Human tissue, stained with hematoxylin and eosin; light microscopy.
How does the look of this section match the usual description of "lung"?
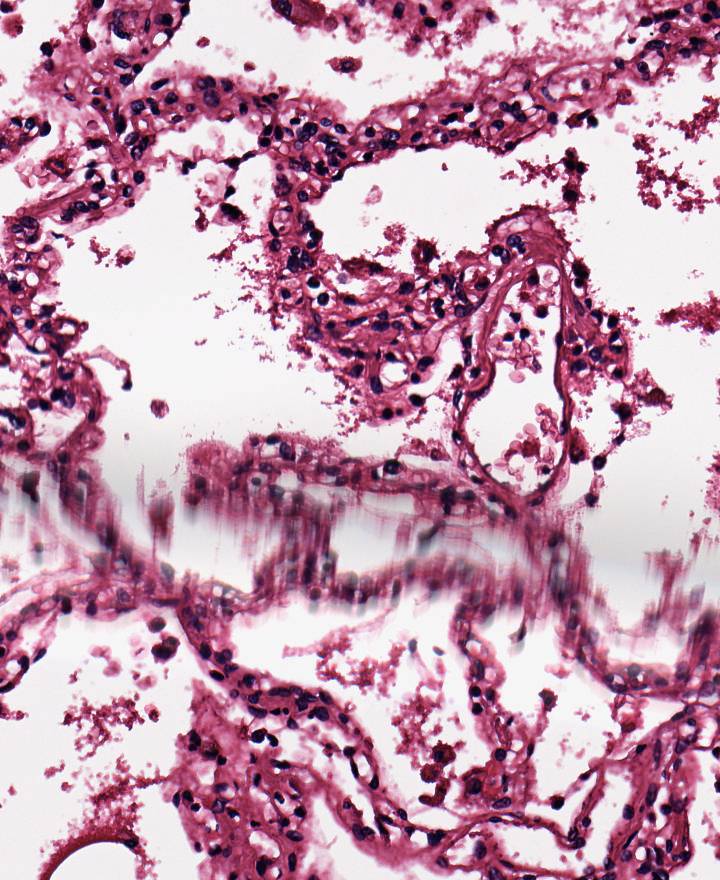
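This section is lung.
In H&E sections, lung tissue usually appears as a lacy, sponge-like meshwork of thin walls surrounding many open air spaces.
That agrees with the field, where thin branching cellular septa form a network separating large irregular empty spaces throughout. Right of centre, a rounded loop with a thin wall encloses a space containing red blood cells. The empty spaces also hold scattered clumps of pale pink granular material. A blurred horizontal band runs across the middle of the field.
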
